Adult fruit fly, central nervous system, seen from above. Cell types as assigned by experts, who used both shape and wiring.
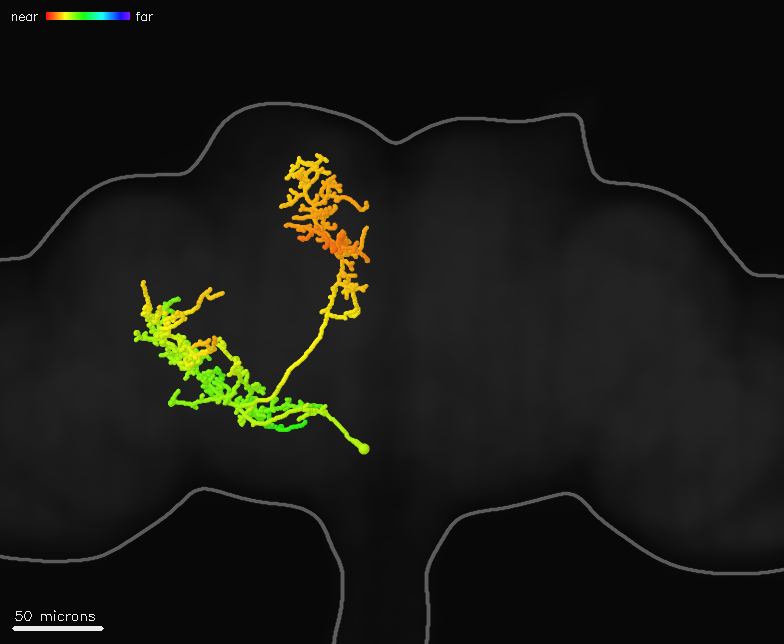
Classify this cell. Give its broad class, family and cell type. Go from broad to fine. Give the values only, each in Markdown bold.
**central-brain intrinsic neuron**, **hemilineage DM3_dorso_lateral**, **SMP311**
